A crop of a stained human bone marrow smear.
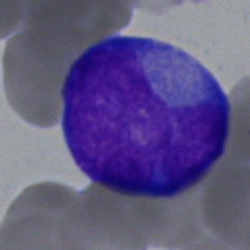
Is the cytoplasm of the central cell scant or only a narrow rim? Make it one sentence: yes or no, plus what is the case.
Yes, its cytoplasm amounts to no more than a narrow rim.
